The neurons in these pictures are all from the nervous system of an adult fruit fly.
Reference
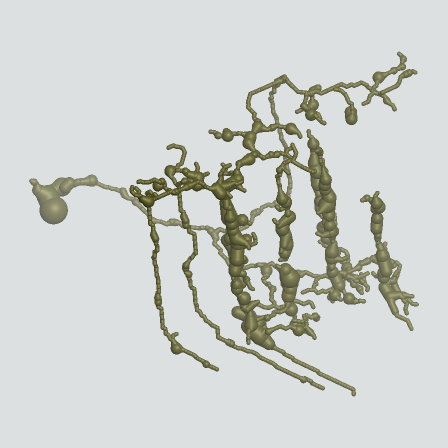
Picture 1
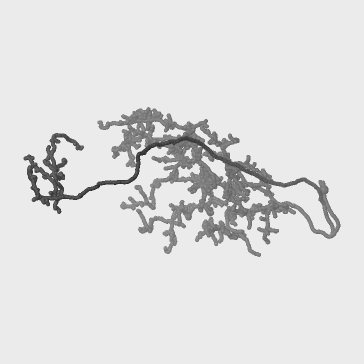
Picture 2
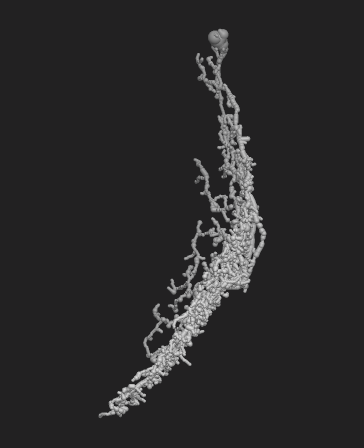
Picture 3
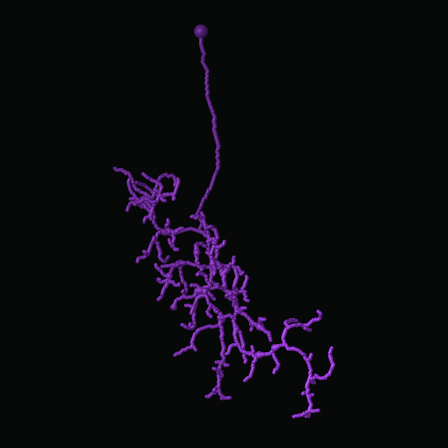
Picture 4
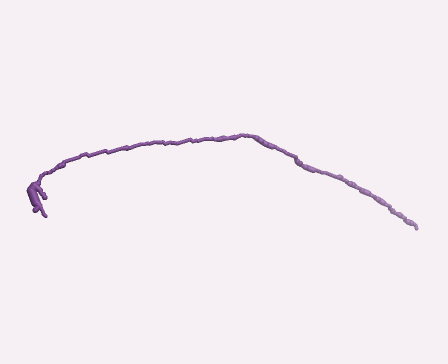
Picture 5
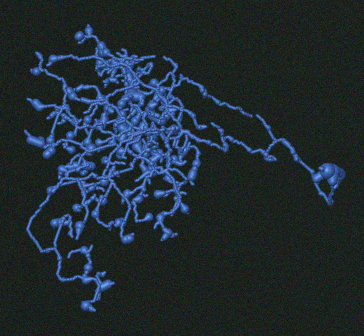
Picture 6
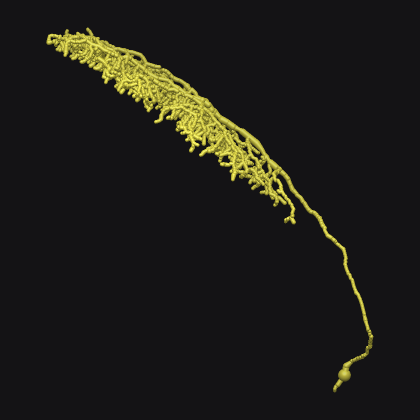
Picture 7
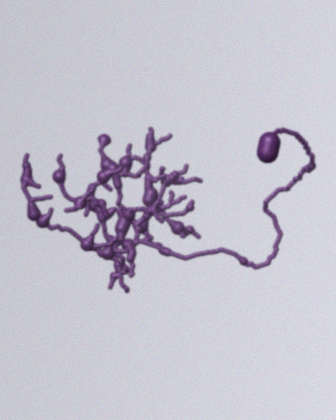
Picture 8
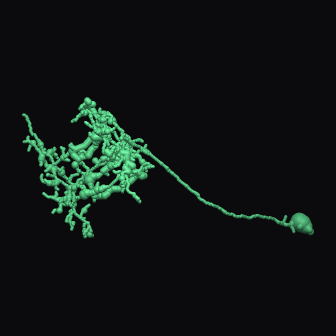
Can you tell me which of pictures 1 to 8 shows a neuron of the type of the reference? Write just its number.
8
